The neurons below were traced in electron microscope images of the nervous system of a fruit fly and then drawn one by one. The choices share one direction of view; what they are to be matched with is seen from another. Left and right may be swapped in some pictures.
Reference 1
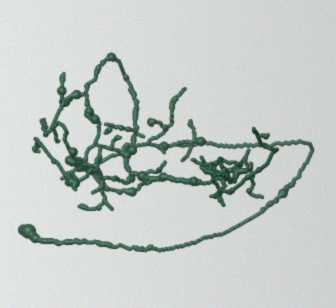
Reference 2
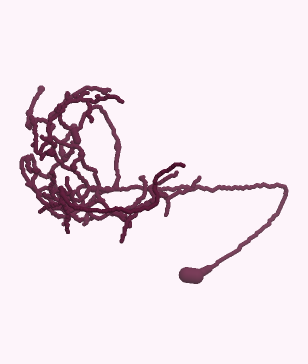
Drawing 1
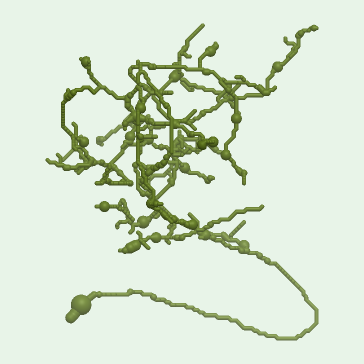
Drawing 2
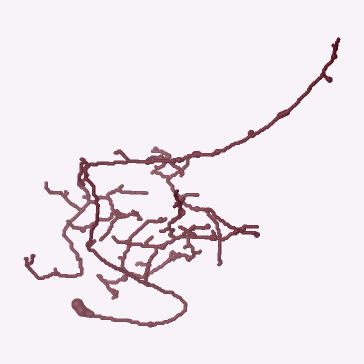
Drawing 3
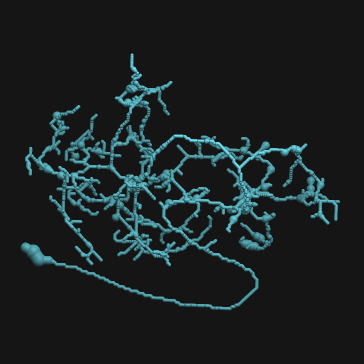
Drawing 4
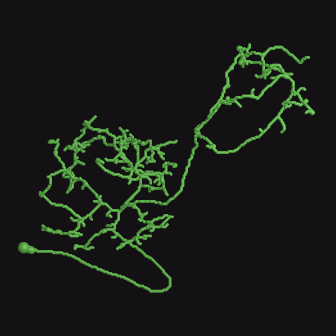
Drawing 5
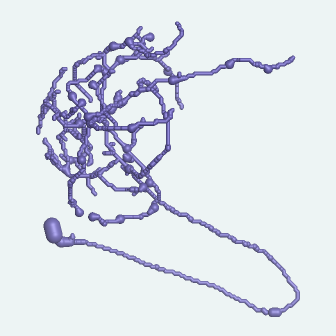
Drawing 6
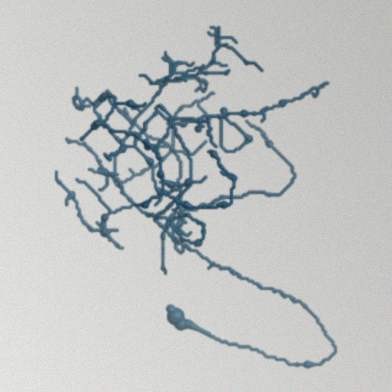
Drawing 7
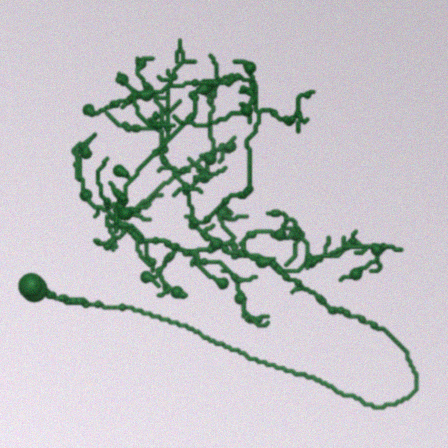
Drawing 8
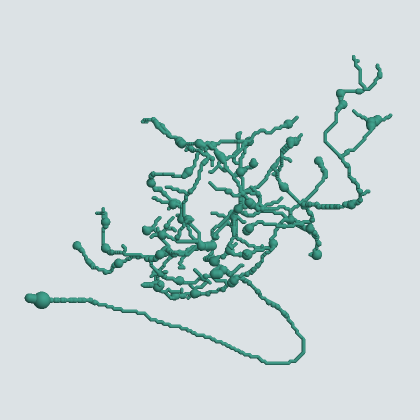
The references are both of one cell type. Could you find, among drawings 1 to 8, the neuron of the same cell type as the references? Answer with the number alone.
5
